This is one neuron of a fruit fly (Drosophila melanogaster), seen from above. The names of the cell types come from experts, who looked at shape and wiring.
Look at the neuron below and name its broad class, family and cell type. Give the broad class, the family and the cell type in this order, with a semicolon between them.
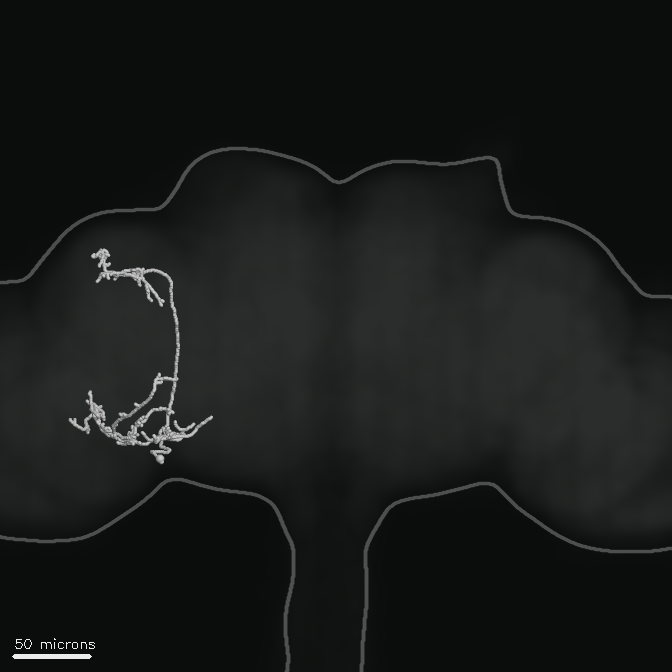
central-brain intrinsic neuron; hemilineage DL1_ventral; AOTU056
